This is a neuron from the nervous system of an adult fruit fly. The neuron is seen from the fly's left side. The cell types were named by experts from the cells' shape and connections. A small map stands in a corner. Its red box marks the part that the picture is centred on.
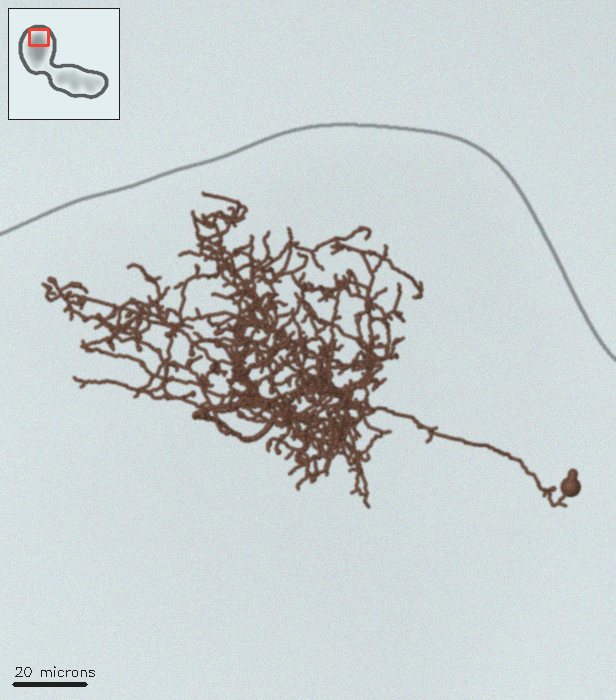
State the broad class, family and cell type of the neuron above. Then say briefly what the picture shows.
Its broad class is central-brain intrinsic neuron. Its family is hemilineage SMPpv2_dorsal. The cell type is SMP251. By the scale bar it is about 150 microns wide in this view. More than a hundred branch ends can be seen.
